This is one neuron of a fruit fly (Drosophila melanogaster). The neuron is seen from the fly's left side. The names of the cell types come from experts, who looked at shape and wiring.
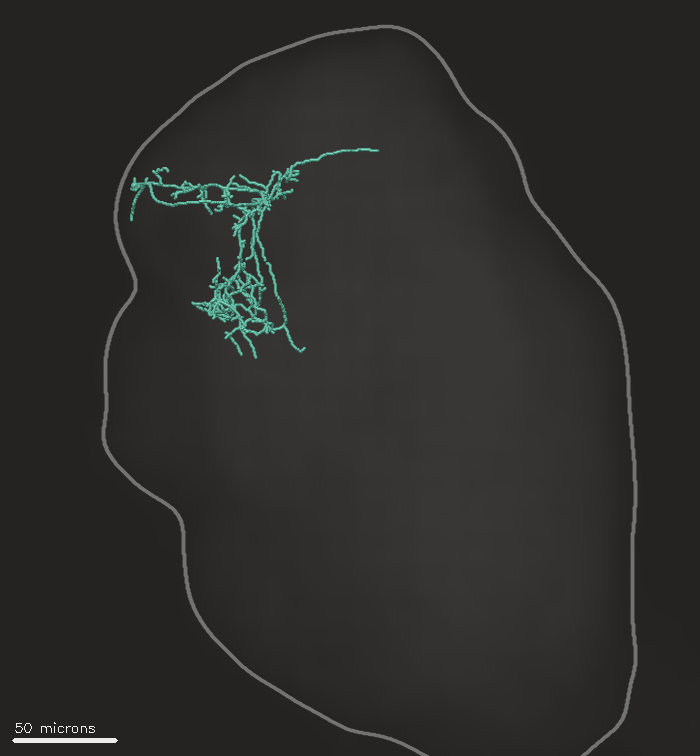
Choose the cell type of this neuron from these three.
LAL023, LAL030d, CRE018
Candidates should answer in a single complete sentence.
The cell type name for this neuron is LAL023.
